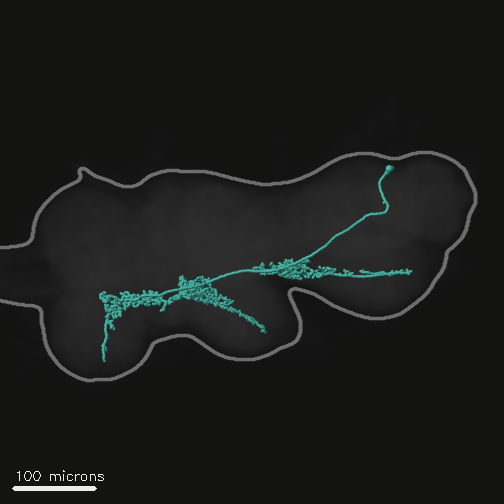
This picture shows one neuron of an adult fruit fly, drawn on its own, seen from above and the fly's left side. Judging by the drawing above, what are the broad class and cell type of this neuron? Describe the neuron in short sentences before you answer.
It lies in the nerve cord. From left to right in the picture it spans about 400 microns. This is a nerve-cord intrinsic neuron. It is of cell type INXXX007.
